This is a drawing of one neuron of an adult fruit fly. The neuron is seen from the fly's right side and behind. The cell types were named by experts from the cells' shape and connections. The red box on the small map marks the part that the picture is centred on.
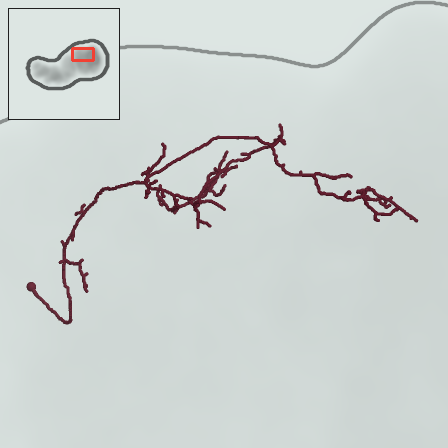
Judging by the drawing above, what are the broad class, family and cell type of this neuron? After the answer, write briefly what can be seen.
Its broad class is central-brain intrinsic neuron. The family is hemilineage SIPa1_ventral. It is of cell type CB4194. In this view it is wider than it is tall.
